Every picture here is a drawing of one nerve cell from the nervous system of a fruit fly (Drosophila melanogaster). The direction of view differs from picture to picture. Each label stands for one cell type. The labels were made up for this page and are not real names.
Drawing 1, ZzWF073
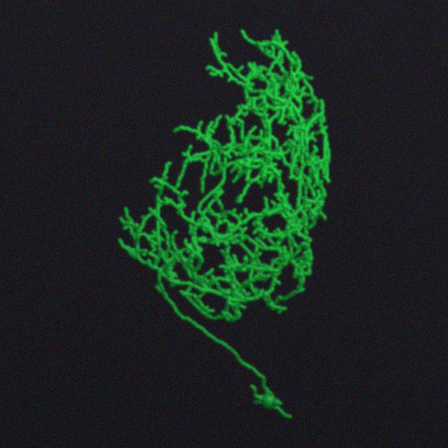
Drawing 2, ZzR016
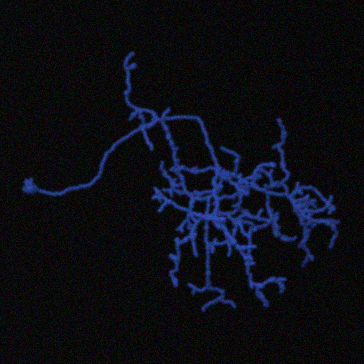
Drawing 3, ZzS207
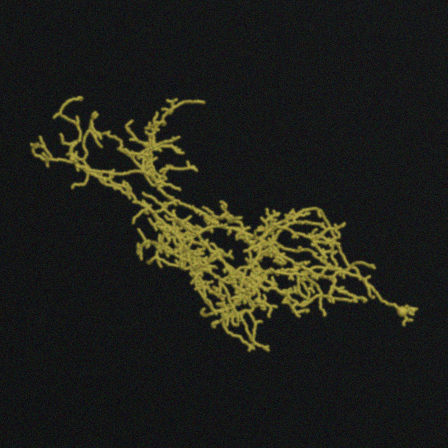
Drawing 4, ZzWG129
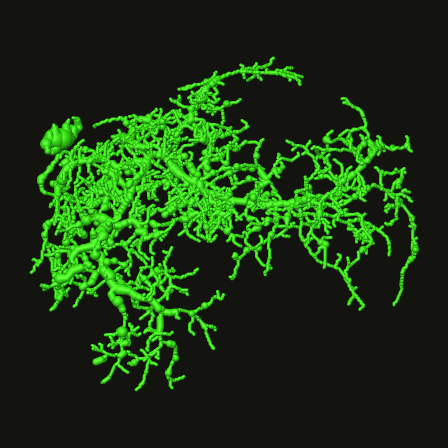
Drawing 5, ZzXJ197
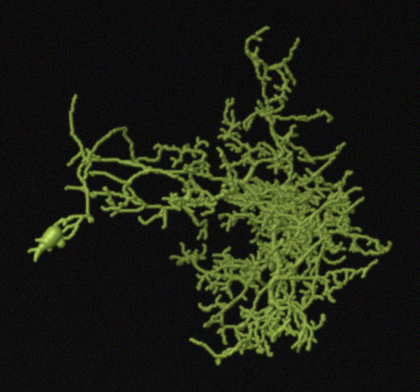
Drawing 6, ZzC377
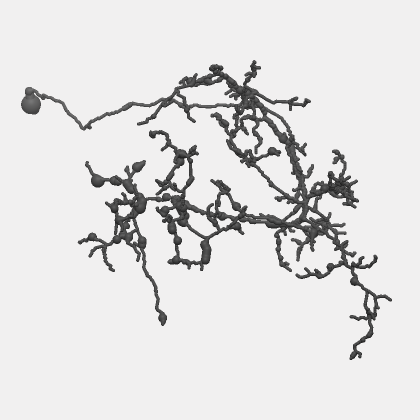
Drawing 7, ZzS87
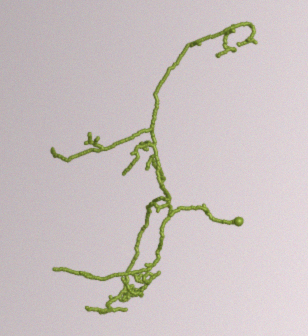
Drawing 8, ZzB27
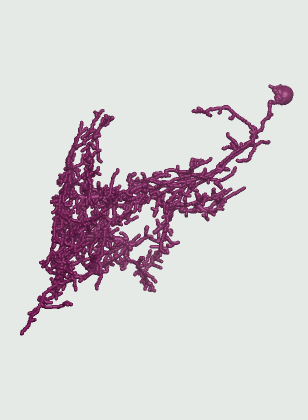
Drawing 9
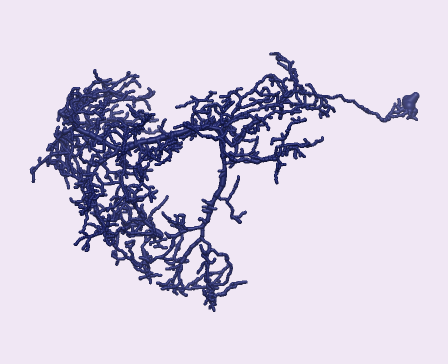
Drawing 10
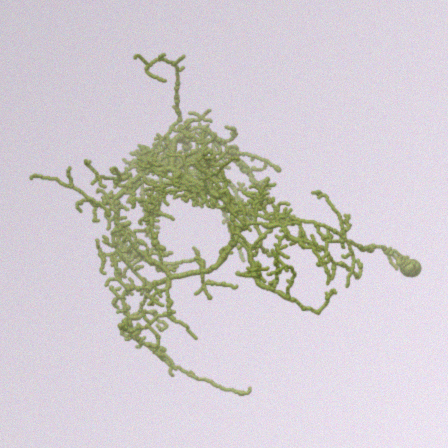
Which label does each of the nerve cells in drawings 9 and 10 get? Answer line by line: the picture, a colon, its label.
9: ZzB27
10: ZzB27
